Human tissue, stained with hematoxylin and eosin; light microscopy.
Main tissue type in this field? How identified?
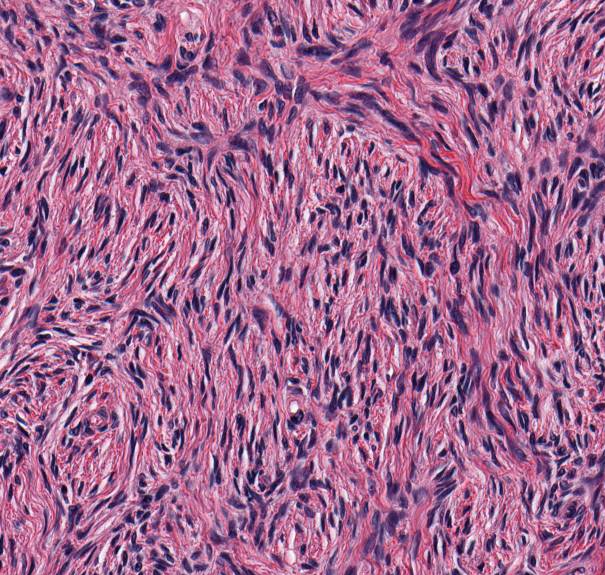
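Ovarian cortex. Spindle cells in short intersecting fascicles, changing direction across the field. Whorled, storiform-like swirls at lower left.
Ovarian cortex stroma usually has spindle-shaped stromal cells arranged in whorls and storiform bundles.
Cytoplasm scant, ill-defined; cell borders not discernible. Wavy pink collagen fibres between cells throughout.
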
